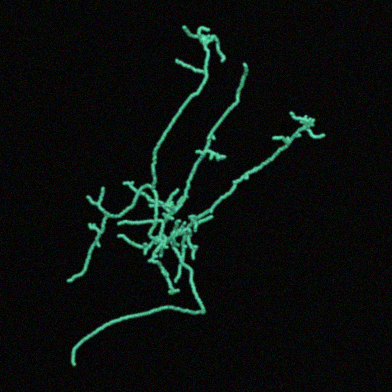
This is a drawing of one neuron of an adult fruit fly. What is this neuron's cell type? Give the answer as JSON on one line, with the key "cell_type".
{"cell_type": "IN06A054"}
